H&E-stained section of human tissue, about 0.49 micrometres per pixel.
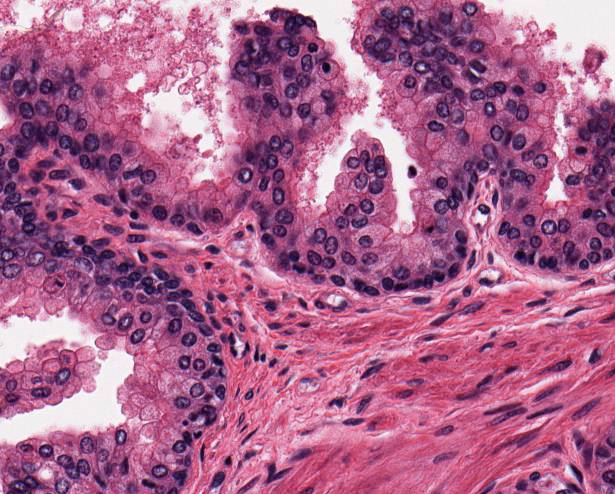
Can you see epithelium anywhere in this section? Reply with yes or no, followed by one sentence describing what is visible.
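Yes. Epithelium occupies the upper part and left side of the field, while stroma fills the lower right.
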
